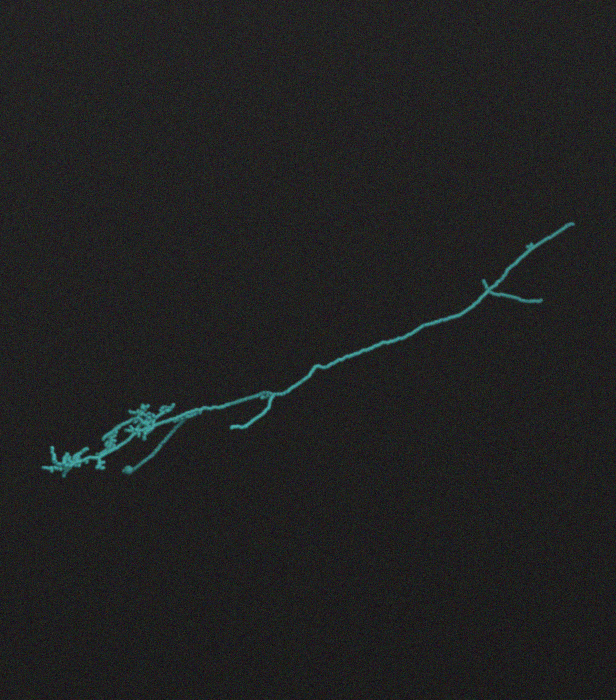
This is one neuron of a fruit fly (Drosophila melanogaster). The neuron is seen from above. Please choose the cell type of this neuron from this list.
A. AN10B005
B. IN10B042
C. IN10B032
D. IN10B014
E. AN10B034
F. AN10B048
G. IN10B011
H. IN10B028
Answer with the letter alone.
C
